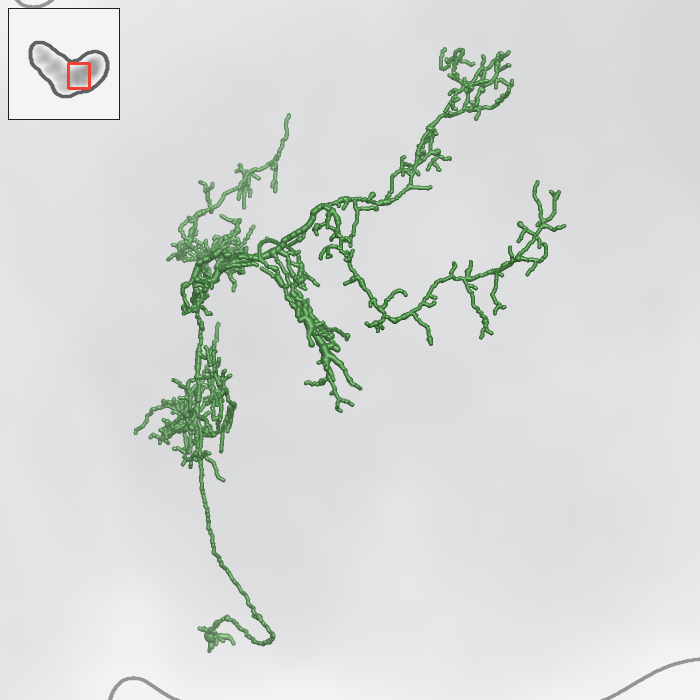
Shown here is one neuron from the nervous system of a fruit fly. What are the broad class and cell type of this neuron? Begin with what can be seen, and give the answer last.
More than a hundred branch ends can be seen. In this view it is taller than it is wide. This is a central-brain intrinsic neuron. The cell type is GNG520.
